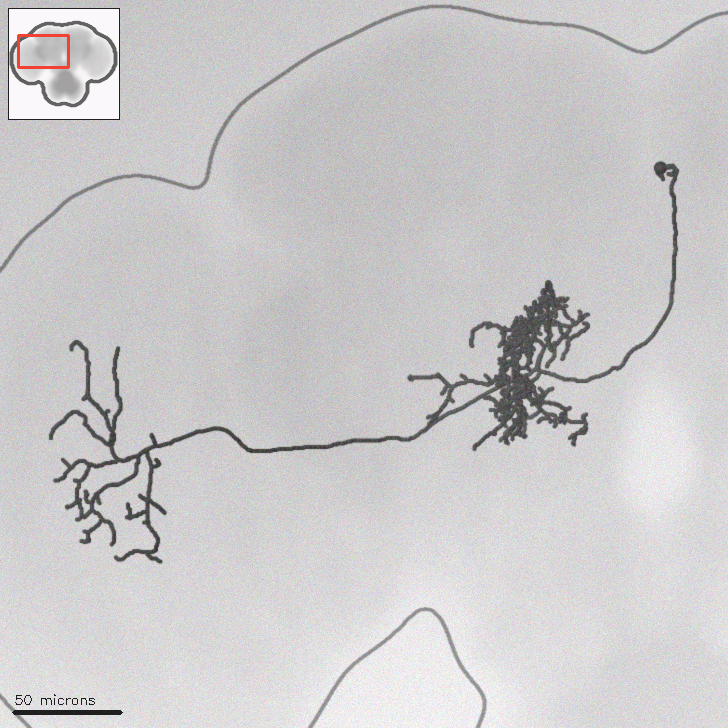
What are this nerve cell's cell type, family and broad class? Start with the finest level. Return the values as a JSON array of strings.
["MeVC7a", "hemilineage DM1_posterior", "visual centrifugal neuron"]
